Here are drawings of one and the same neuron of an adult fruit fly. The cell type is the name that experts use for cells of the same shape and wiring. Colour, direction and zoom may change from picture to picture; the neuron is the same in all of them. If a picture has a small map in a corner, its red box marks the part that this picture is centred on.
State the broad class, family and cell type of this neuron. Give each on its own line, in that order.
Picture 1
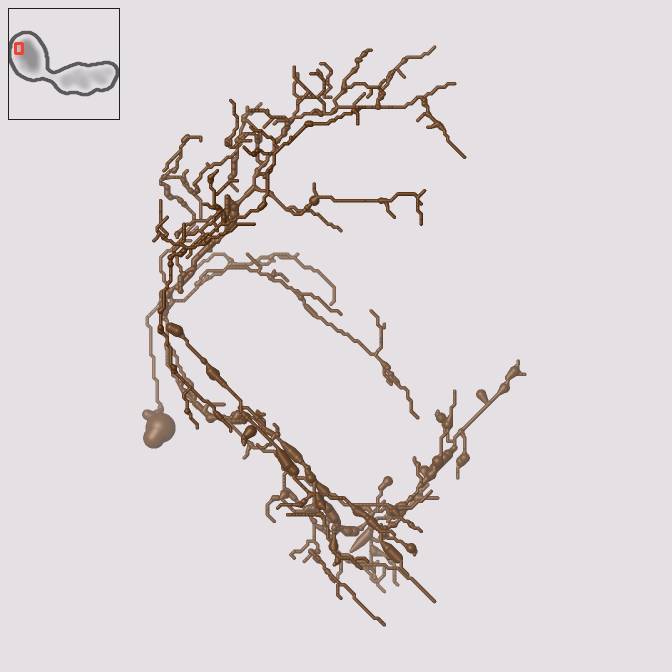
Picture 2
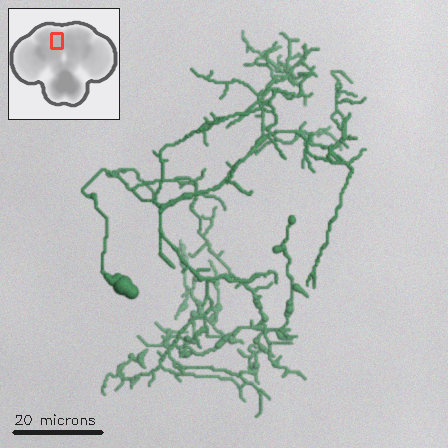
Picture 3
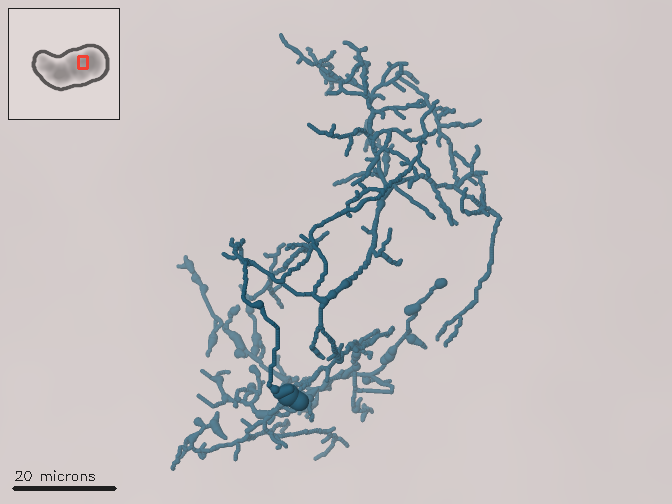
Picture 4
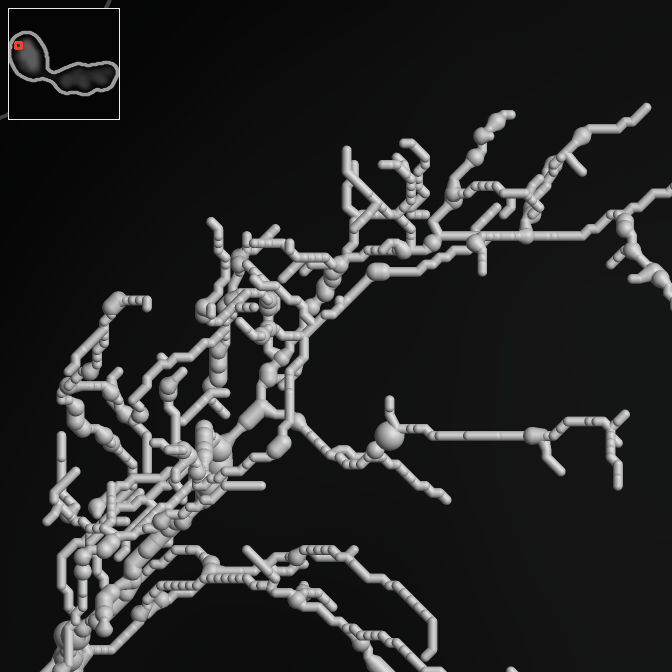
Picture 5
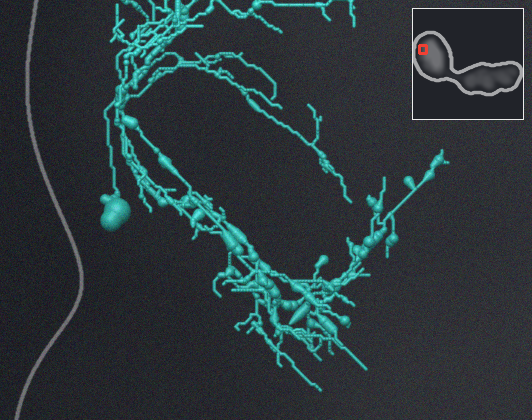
central-brain intrinsic neuron
hemilineage AOTUv1_medial
CRE043_c1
